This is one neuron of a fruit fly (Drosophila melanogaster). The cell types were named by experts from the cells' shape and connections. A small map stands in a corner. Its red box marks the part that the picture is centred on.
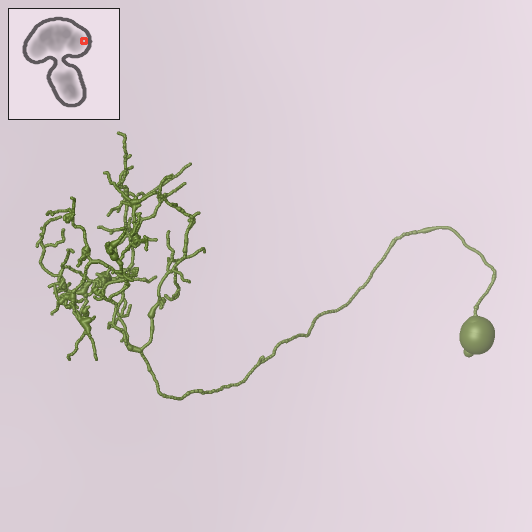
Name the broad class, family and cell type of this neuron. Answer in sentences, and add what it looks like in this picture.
This is an optic-lobe intrinsic neuron. Its family is Cm. Its cell type is Cm4. It lies in the brain. Dozens of branch ends can be seen.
